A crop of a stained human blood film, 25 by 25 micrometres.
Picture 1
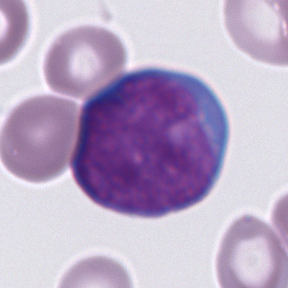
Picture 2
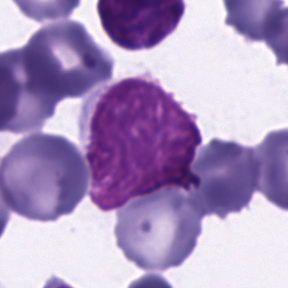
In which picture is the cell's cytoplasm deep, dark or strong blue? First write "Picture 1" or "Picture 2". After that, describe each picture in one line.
Picture 1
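What picture 1 shows: The cytoplasm is a deep blue.
What picture 2 shows: The cytoplasm is very pale, nearly colourless.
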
